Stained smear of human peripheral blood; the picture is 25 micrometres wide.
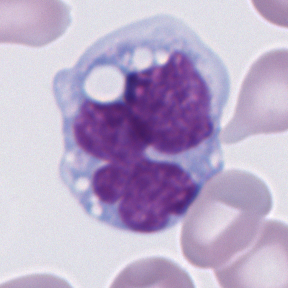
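Monocyte. In this stained peripheral blood smear, its outline strikes me as irregular, the edges gently bumpy rather than a smooth circle. The cytoplasm is pale grey-blue and holds several clear, round vacuoles of differing sizes; the largest, I see, sits at the upper left, pressed against the nucleus.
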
